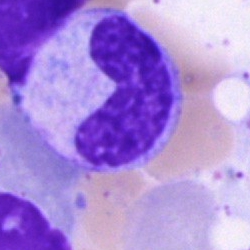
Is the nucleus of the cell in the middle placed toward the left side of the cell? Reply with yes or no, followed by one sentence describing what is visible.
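No. The nucleus lies against the right side of the cell.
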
